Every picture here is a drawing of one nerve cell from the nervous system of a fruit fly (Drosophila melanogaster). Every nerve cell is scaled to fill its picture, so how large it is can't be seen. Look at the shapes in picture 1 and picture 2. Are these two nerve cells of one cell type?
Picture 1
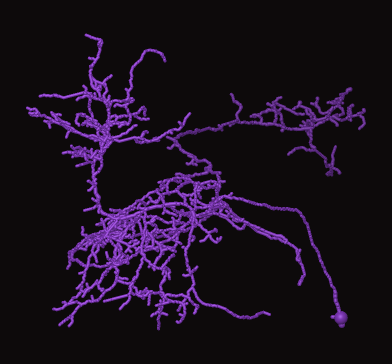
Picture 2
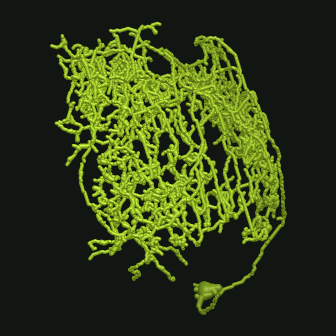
no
